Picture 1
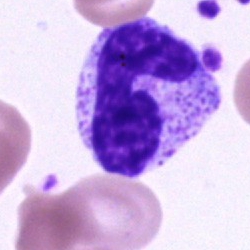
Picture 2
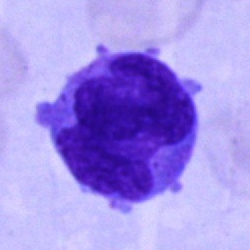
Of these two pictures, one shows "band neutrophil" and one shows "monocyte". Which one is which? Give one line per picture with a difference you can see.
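Picture 1 shows a band neutrophil: Fine purple granules are scattered through the cytoplasm.
Picture 2 shows a monocyte: No distinct granules are seen in the cytoplasm.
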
